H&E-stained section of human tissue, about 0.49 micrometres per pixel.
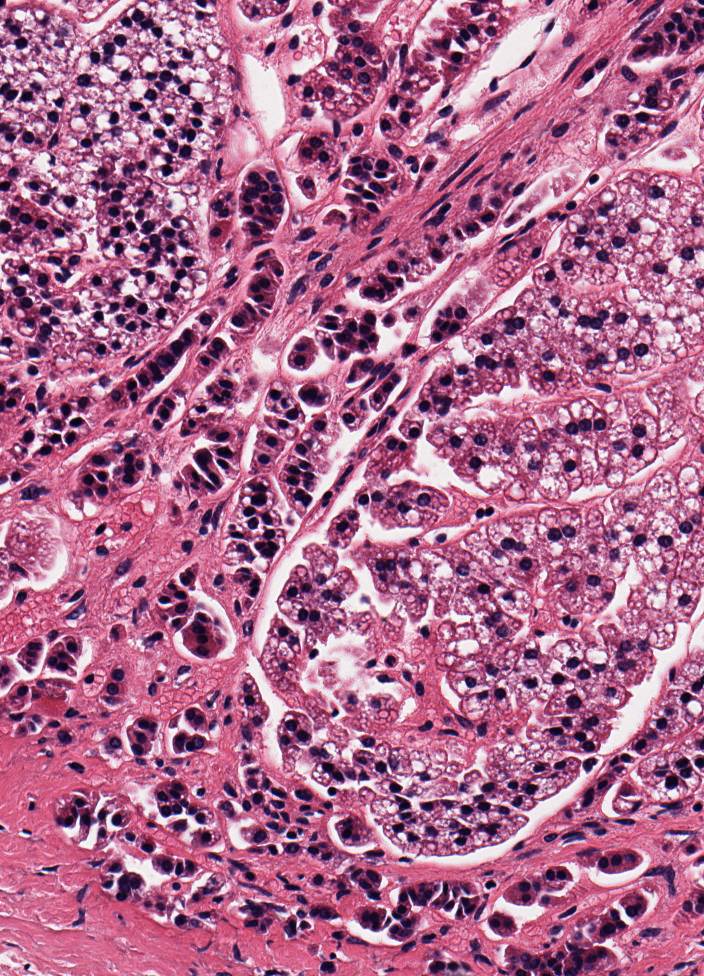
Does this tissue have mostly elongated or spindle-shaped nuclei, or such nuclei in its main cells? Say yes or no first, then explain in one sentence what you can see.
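No. The nuclei of the nest cells are small, round and darkly stained.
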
